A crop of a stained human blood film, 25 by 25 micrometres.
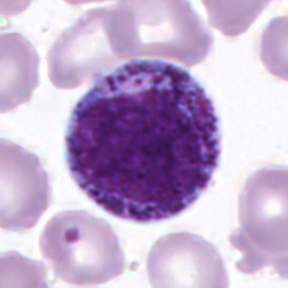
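Promyelocyte, the cell in the middle, about 14 micrometres across. Look at the granules: they are coarse and dark purple, and you can pick them out one by one, lying over the nucleus as well as over the cytoplasm. Cytoplasm free of nucleus shows mainly as a pale crescent along the top of the cell.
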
